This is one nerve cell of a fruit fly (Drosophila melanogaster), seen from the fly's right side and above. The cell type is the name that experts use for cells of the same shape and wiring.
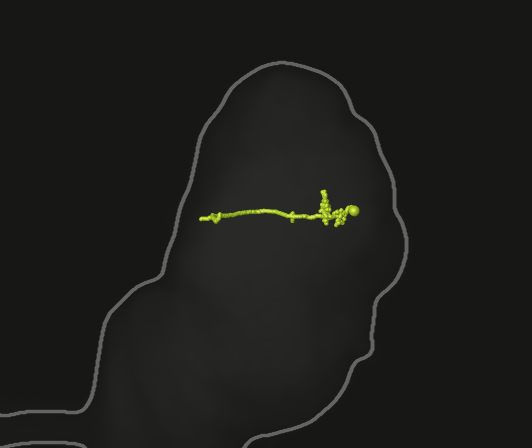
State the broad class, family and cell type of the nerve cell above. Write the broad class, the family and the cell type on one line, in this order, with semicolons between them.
optic-lobe intrinsic neuron; TmY; TmY3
